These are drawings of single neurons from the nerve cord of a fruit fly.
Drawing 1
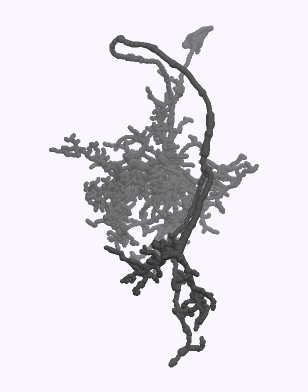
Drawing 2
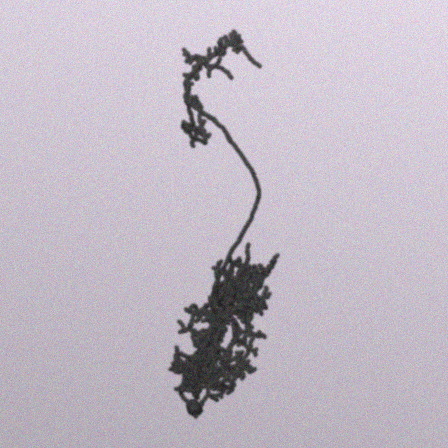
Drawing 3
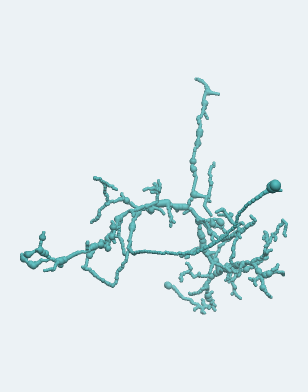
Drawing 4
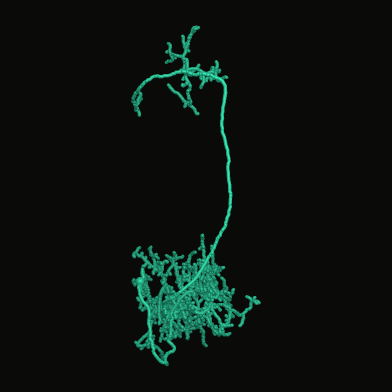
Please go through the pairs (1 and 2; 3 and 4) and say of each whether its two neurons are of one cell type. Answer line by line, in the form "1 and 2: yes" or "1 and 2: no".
1 and 2: yes
3 and 4: no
